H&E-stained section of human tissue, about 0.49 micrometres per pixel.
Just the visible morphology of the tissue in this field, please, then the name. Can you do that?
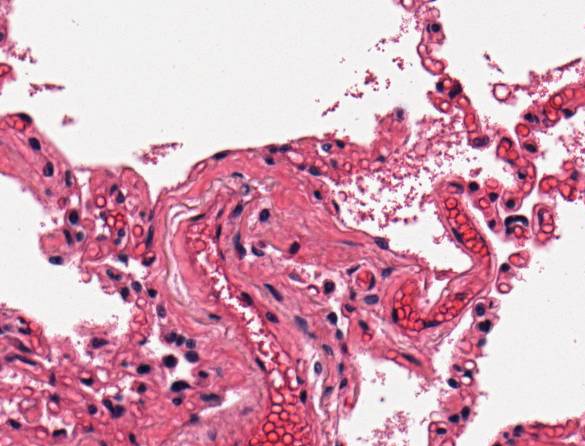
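A lace-like network of thin walls encloses large empty spaces across the field. A thicker central band interrupts the network; it is made of wavy pink fibres curving from the lower middle toward the upper middle, with dark, elongated nuclei lying along them. Below this band, at the bottom edge, a larger vessel lumen is filled with red blood cells. The tissue is lung.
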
